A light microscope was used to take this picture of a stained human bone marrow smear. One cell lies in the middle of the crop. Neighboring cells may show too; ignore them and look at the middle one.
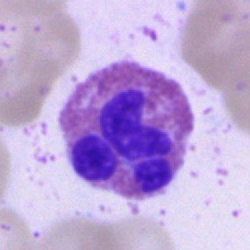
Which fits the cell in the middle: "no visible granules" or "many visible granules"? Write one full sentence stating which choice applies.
The cell's cytoplasm is rich in visible granules.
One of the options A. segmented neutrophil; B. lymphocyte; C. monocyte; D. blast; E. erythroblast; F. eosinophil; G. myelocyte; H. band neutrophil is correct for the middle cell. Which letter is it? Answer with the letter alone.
F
